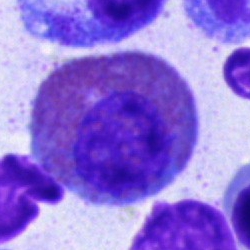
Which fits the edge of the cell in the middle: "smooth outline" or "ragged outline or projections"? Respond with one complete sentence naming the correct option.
What bounds the cell is a smooth, even outline.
